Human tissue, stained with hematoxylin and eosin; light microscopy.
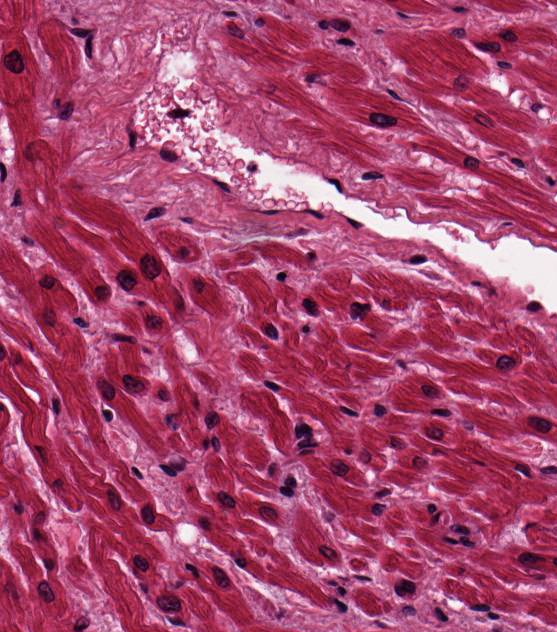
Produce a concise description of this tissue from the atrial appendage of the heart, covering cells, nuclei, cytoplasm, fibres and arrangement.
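Look first at the muscle cells: each has a single oval nucleus lying in the centre of the fibre. Between the fibres, in the thin spaces, you'll find small, dark, elongated nuclei. At the upper-left end of the lumen sits a small cluster of red blood cells. Around the vessel, in the upper part of the field, runs a band of pale pink loose connective tissue.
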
